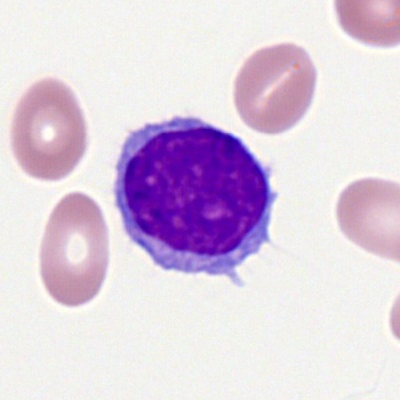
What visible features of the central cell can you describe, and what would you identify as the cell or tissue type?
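Looking at the outline first: it is roughly round, though the border is ragged and uneven. The chromatin is dark purple and coarsely clumped, with small paler patches. Around the nucleus runs a narrow pale blue rim of cytoplasm. Fine hair-like projections extend from the surface, most noticeably at the lower right. So this is a lymphocyte.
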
